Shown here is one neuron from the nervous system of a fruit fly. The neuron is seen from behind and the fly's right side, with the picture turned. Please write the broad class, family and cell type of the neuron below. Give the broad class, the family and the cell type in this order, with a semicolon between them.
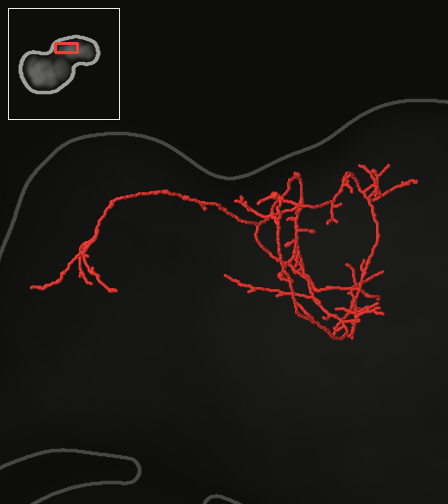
nerve-cord intrinsic neuron; hemilineage 12B; IN12B038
